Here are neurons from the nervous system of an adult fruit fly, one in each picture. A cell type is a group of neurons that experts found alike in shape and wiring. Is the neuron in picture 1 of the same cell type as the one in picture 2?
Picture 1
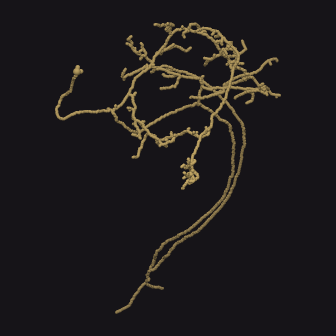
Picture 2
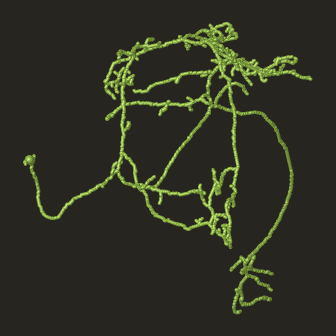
yes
